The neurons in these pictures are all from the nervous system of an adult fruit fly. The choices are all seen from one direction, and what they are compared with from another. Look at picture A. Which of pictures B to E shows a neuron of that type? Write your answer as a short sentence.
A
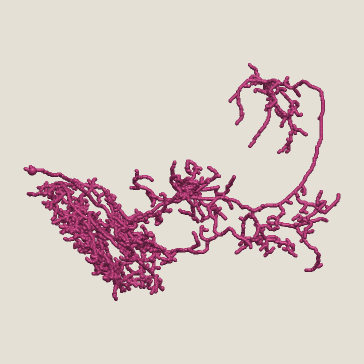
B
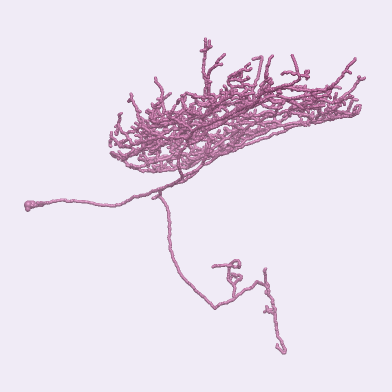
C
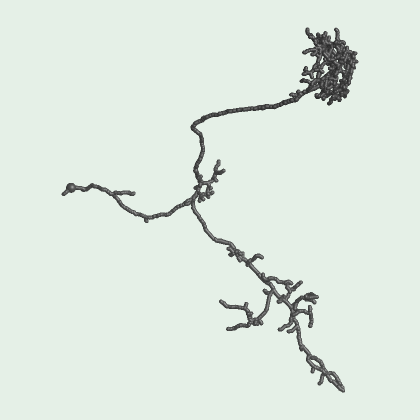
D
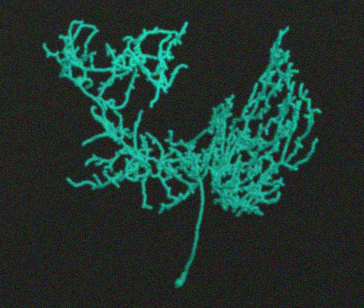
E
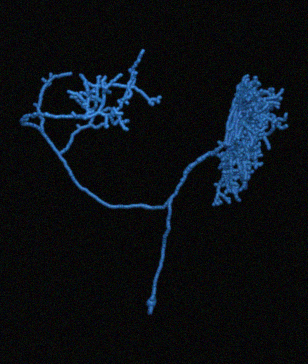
The neuron in picture D is of the same cell type.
